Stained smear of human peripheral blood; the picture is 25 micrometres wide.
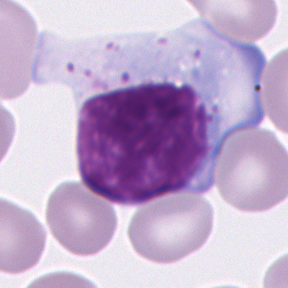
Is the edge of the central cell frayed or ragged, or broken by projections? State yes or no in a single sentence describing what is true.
Yes, in outline this cell is rough rather than smooth and even.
